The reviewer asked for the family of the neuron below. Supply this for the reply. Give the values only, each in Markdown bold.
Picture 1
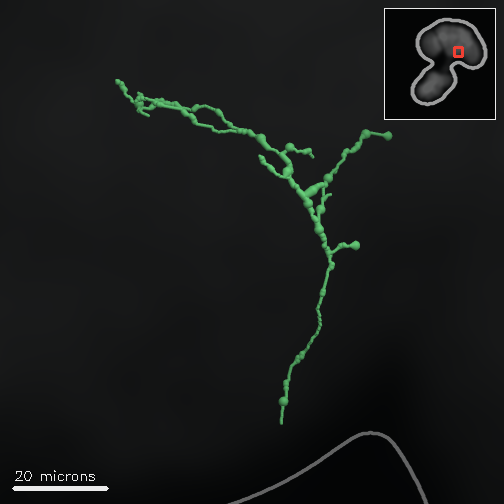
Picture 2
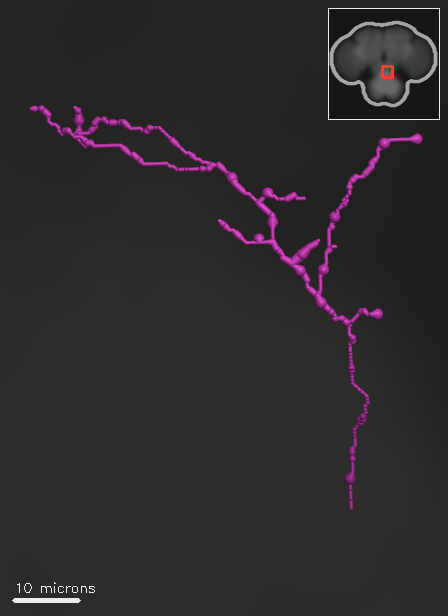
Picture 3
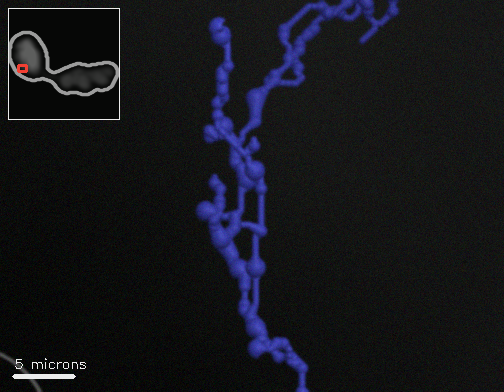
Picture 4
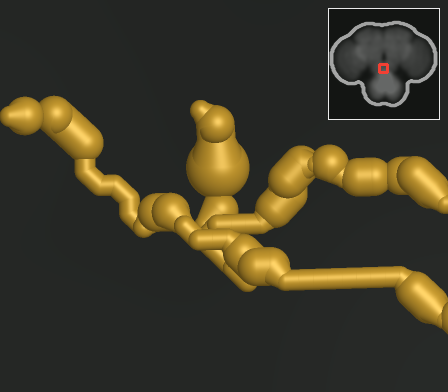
**class mechanosensory**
